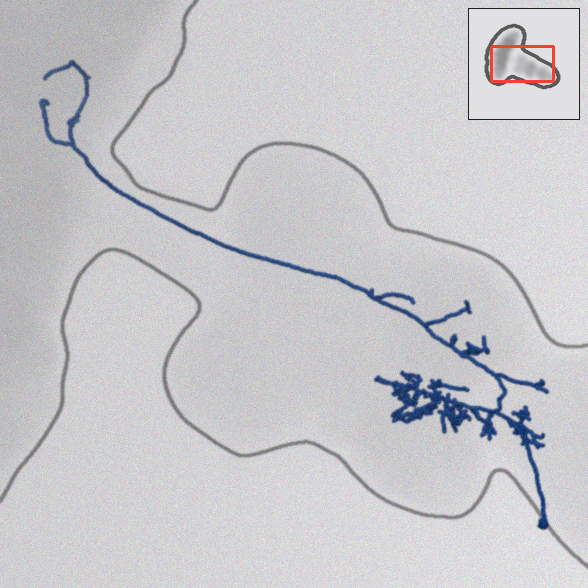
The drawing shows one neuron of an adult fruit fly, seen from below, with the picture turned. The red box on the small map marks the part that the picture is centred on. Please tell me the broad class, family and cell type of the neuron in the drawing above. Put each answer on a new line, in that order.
ascending neuron
hemilineage 08B
AN08B079_b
